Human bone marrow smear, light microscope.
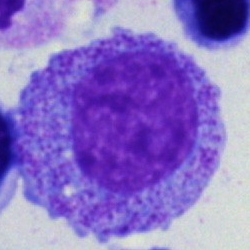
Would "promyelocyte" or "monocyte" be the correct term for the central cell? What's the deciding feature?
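It is a promyelocyte. Numerous purple granules fill its cytoplasm right out to the cell edge.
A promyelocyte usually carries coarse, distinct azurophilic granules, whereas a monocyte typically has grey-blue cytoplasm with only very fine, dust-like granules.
Notice too that the rim of cytoplasm is wider to the left of the nucleus than to the right. The chromatin is patchy, with darker clumps scattered through paler areas. A small clear round spot sits in the lower-left part of the cytoplasm.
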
